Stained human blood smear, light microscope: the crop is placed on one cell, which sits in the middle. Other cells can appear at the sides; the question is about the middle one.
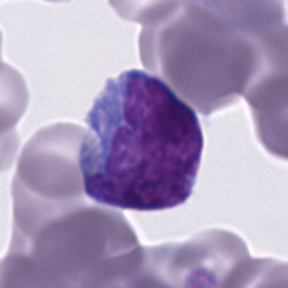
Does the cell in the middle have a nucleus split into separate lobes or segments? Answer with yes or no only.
No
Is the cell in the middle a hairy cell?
no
